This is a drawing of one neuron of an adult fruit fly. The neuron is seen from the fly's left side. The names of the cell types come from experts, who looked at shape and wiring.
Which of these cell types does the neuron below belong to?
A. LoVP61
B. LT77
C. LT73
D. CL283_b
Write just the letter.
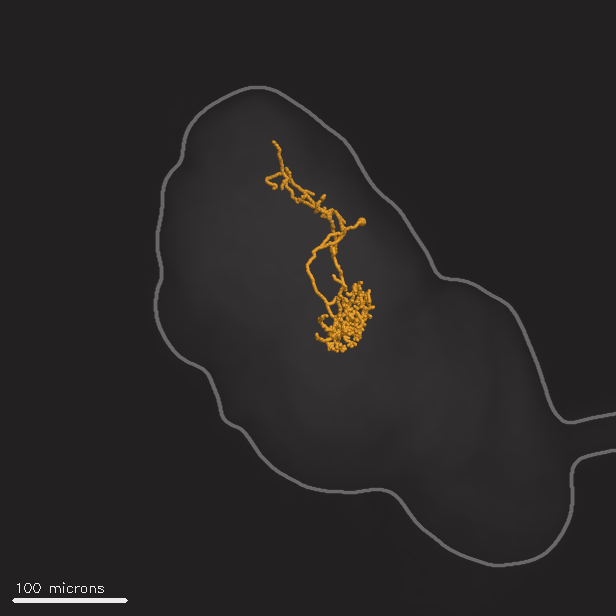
A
